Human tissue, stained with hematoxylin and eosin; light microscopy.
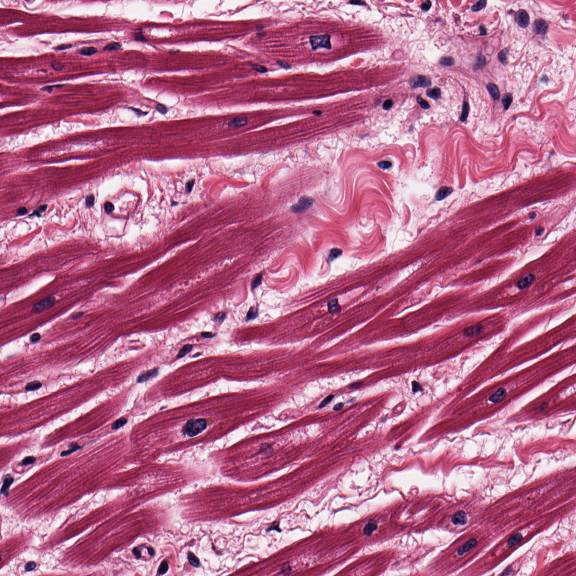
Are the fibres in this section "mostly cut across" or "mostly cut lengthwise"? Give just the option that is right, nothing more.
Mostly cut lengthwise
